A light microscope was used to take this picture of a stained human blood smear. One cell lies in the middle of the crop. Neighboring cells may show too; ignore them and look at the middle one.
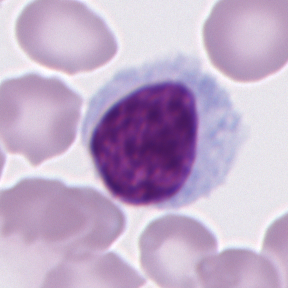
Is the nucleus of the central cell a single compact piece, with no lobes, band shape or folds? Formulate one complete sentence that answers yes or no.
Yes, it is a single compact round, oval or kidney-shaped nucleus that this cell has.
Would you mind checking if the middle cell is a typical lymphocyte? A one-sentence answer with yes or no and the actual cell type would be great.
No, the centre of the crop contains a hairy cell rather than a typical lymphocyte.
